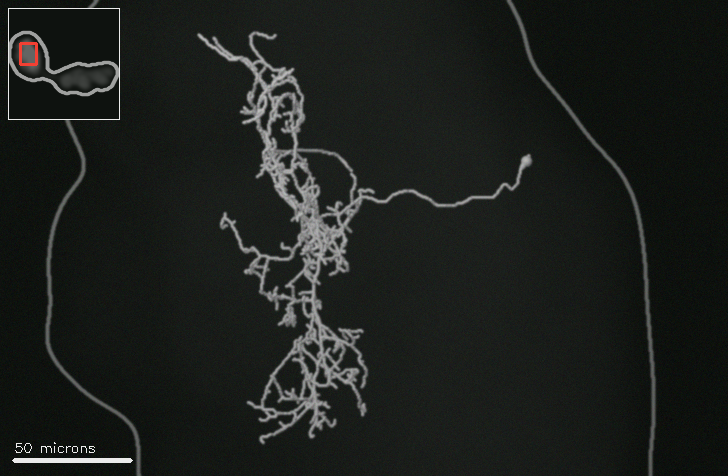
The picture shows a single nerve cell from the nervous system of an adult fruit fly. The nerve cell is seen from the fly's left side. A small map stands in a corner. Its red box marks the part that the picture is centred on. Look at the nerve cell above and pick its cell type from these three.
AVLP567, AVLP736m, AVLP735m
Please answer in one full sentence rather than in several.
This nerve cell falls under the cell type AVLP735m.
